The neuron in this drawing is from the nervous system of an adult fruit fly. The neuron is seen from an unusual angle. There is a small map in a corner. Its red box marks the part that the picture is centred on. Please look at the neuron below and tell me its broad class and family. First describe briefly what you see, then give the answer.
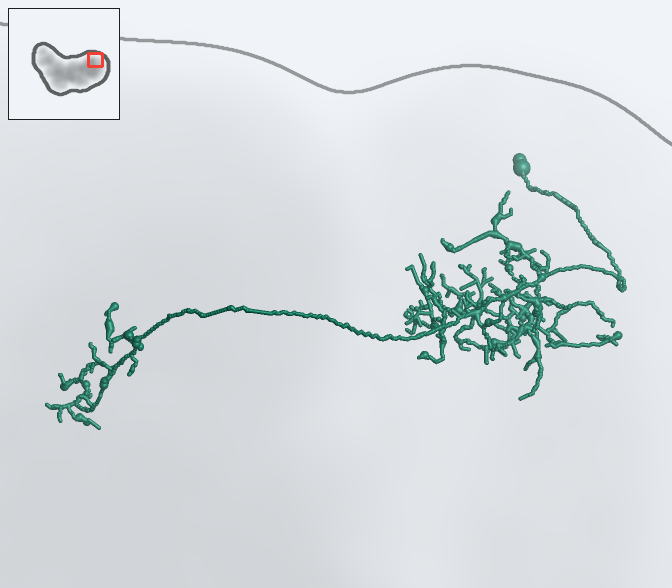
The cell body is at the upper right of the picture. The picture shows dozens of branch ends. Its broad class is optic-lobe intrinsic neuron. Its family is Tm.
